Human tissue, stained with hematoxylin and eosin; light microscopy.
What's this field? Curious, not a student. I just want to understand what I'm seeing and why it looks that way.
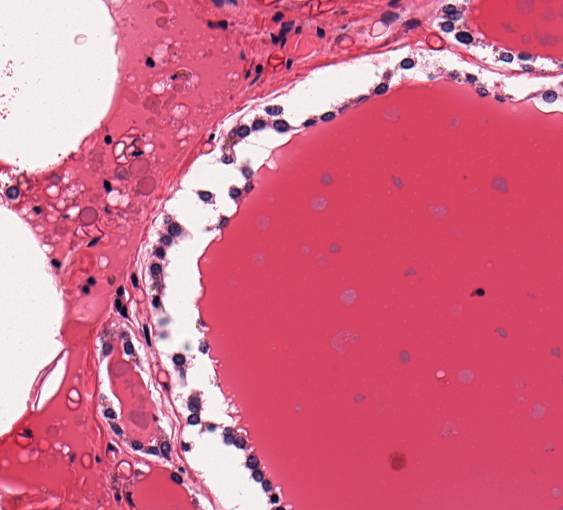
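Main structure: thyroid follicle. One large rounded follicle filled with colloid occupies most of the right and lower field. Lining: a single layer of flattened to low cuboidal follicular cells, nuclei small, dark and evenly spaced, without crowding or overlap.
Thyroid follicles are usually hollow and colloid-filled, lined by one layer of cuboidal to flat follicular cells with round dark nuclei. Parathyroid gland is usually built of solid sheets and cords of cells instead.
Faint pale round spots are scattered within the colloid.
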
